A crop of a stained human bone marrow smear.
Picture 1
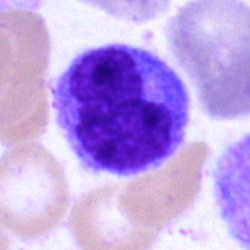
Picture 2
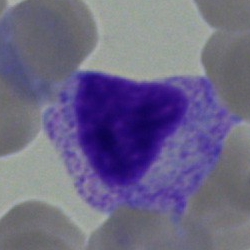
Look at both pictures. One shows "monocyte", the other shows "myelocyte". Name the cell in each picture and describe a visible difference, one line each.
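Picture 1 is a monocyte. No distinct granules are seen in the cytoplasm.
Picture 2 is a myelocyte. The cytoplasm is scattered with fine purple granules.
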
